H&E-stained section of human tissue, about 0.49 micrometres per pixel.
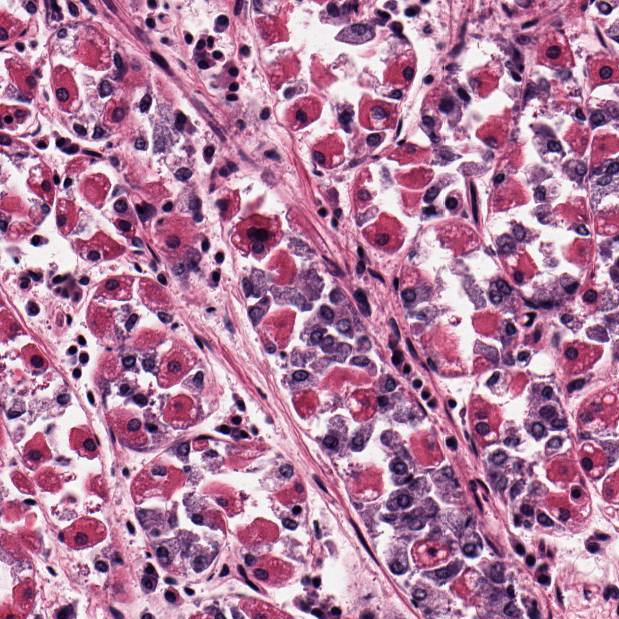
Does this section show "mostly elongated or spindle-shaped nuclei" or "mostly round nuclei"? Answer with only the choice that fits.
Mostly round nuclei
